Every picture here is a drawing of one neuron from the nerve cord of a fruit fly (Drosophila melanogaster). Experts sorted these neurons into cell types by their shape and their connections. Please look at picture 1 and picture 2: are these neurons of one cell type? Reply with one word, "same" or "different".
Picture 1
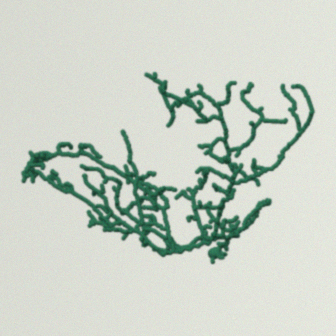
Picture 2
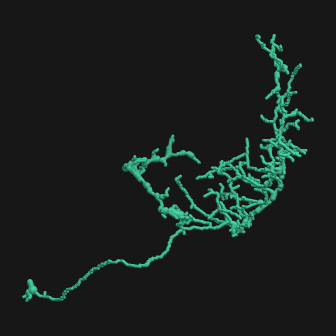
same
